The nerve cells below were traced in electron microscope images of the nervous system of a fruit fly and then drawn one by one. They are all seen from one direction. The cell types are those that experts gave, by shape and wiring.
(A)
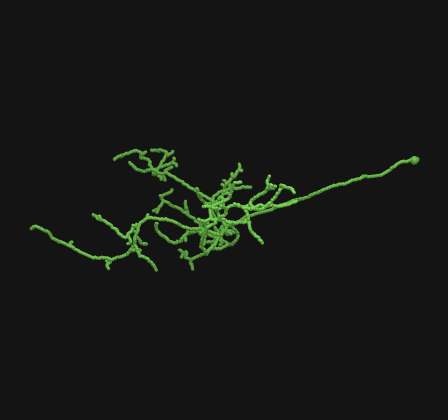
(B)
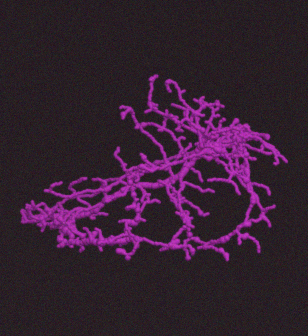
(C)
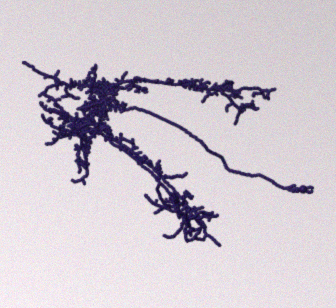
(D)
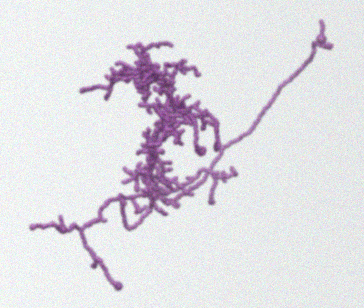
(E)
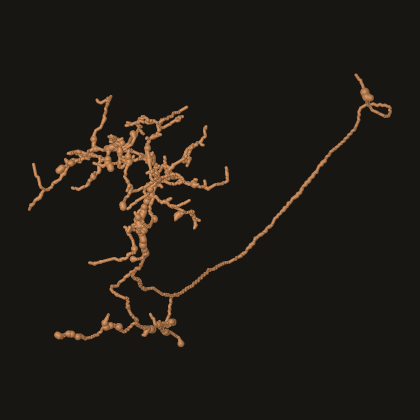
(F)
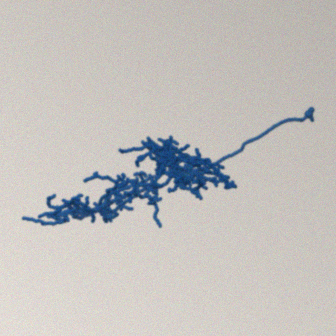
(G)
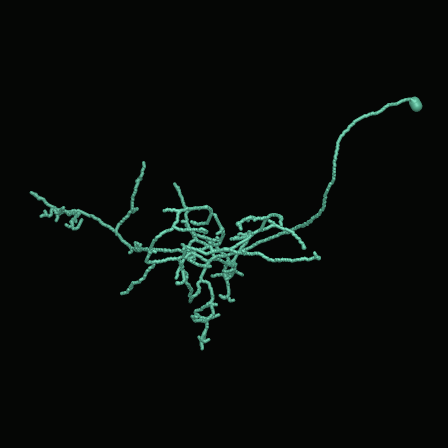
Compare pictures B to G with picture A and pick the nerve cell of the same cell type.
G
